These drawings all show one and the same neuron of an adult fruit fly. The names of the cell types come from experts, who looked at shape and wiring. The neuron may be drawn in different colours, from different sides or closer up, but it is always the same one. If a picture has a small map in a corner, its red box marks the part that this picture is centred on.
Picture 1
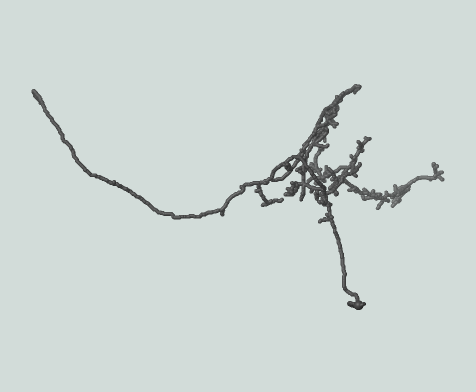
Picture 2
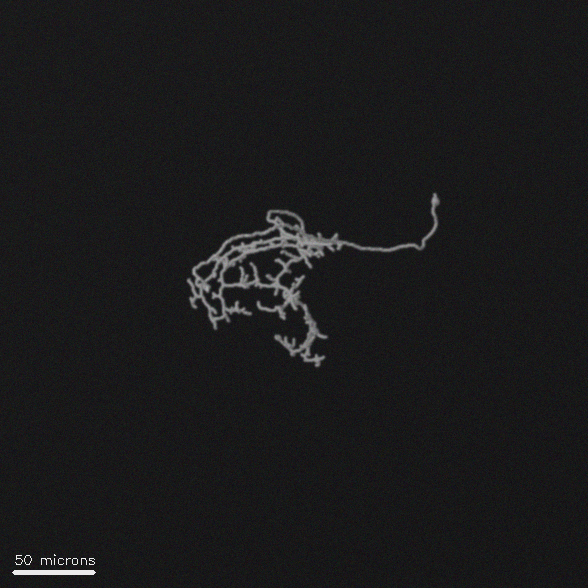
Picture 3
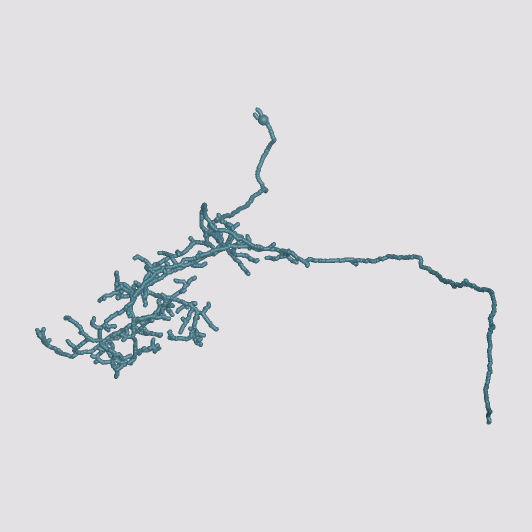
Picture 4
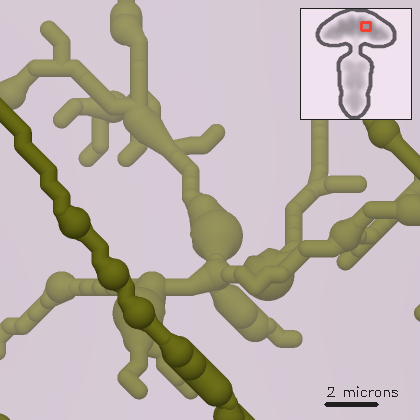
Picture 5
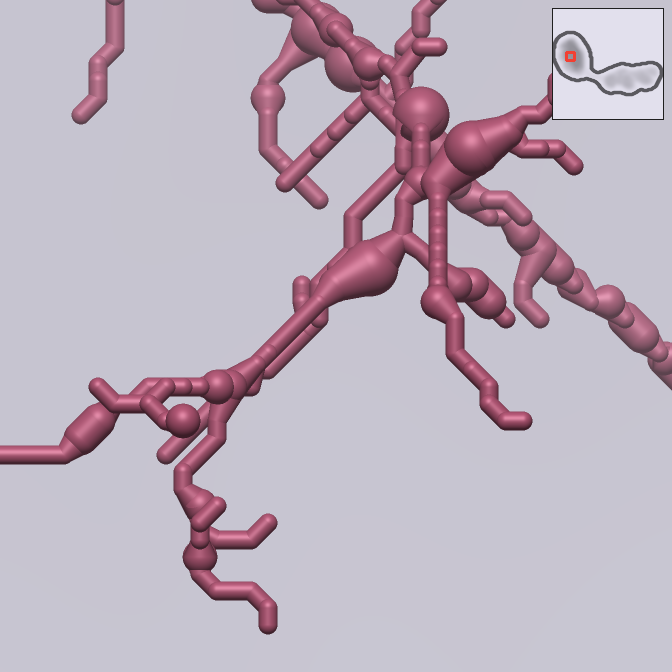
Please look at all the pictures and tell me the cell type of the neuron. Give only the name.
CB1842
